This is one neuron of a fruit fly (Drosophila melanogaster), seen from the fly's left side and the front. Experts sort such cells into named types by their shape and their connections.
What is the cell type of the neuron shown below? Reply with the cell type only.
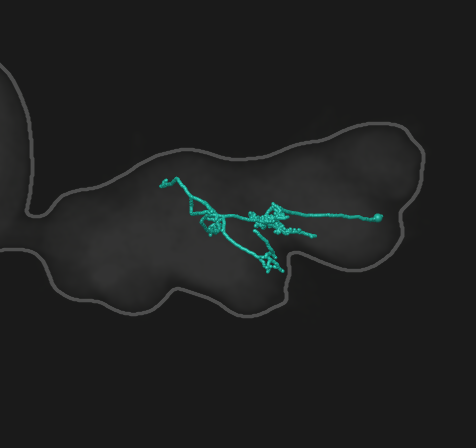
IN06B035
